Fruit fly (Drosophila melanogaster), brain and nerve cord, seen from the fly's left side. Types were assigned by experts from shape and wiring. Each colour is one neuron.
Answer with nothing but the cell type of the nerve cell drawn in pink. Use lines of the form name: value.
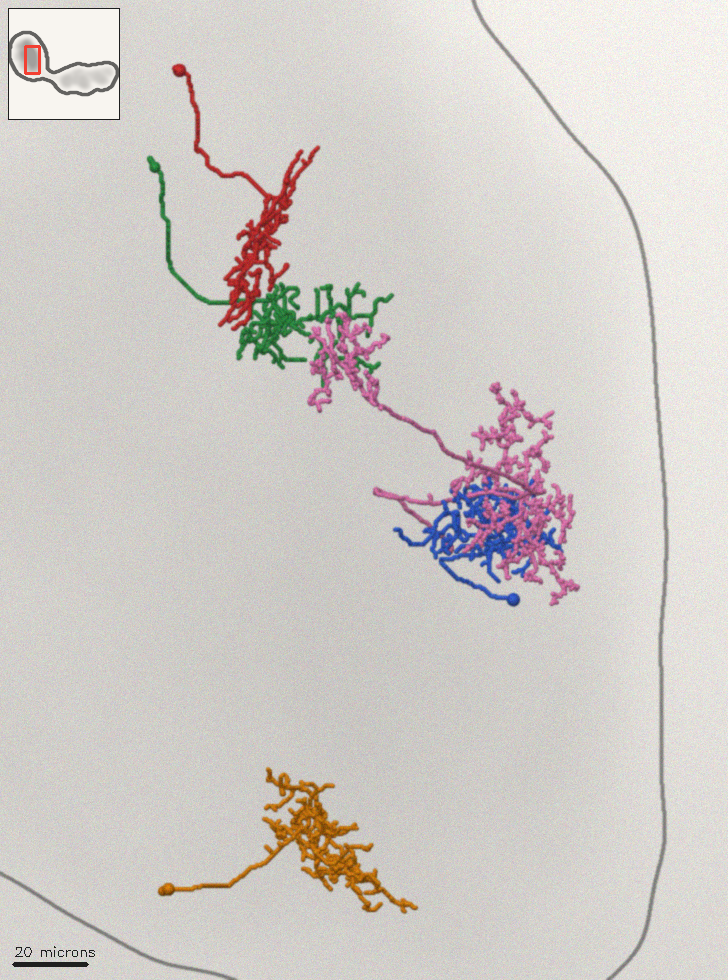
cell type: Tm32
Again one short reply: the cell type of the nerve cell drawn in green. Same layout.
cell type: Mi16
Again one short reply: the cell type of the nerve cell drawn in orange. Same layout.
cell type: Cm7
